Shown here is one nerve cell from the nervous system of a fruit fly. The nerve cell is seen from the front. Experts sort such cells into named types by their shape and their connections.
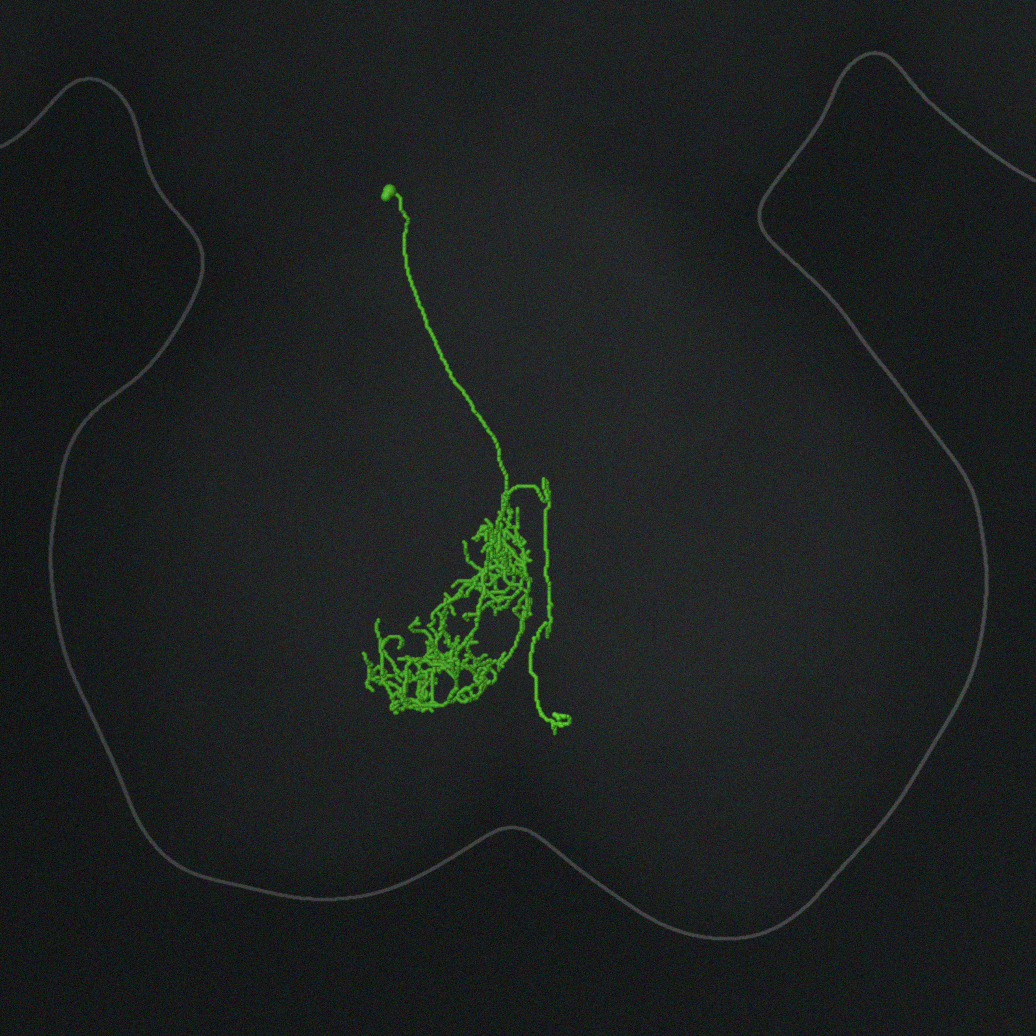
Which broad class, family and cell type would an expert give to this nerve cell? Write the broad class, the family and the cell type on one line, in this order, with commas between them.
nerve-cord intrinsic neuron, hemilineage 23B, IN23B046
